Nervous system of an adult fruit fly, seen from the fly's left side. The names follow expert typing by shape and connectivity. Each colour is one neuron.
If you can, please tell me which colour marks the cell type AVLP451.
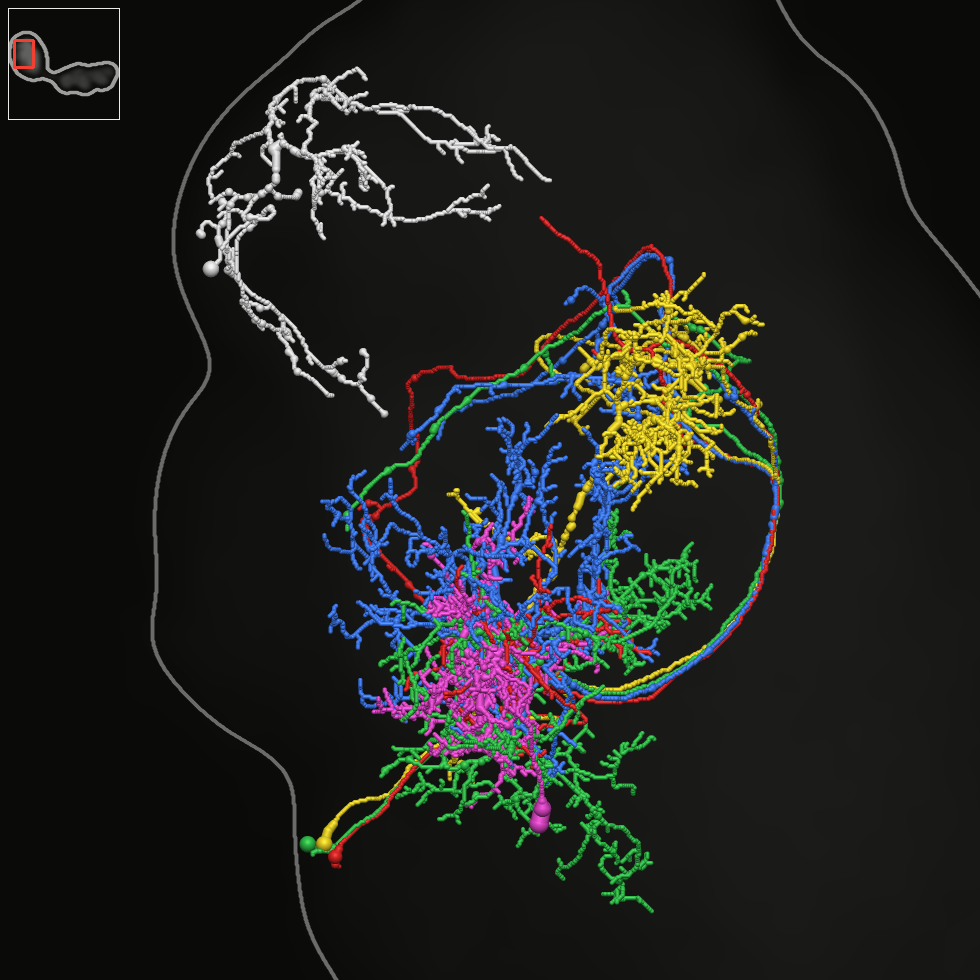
blue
